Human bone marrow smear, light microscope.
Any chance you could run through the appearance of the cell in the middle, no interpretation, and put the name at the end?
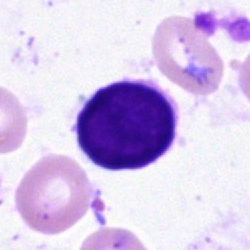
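The cell has a round, smooth outline. Its chromatin is dense and stains dark purple throughout. Cytoplasm is scant, forming at most a thin rim at the edge of the nucleus. No vacuoles are present. The cell is a lymphocyte.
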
